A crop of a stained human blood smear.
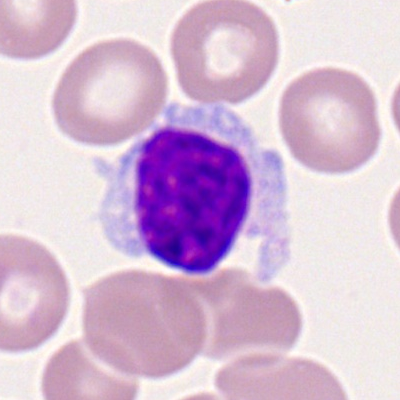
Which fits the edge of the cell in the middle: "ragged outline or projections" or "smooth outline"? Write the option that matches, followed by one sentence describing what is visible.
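Ragged outline or projections. The cell outline is irregular with ragged, frayed edges.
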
